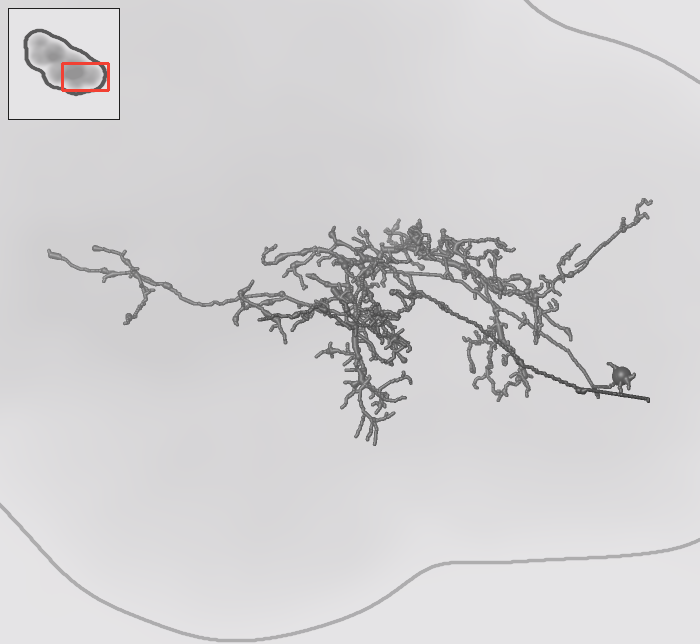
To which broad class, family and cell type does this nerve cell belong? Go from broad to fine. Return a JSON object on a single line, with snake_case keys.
{"broad_class": "ascending neuron", "family": "hemilineage 08B", "cell_type": "AN08B059"}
